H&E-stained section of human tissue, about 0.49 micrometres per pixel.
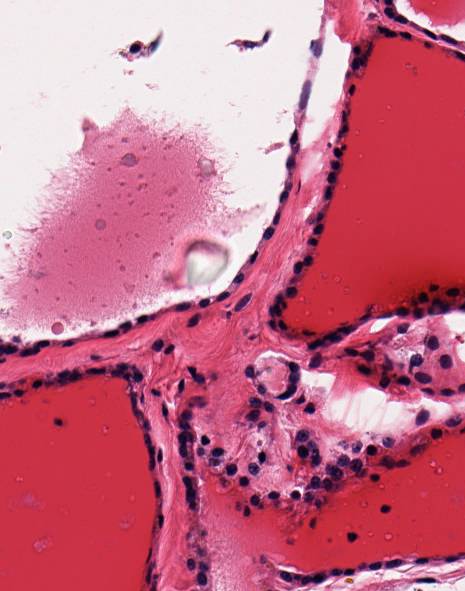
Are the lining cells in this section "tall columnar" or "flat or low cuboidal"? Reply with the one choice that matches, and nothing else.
Flat or low cuboidal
